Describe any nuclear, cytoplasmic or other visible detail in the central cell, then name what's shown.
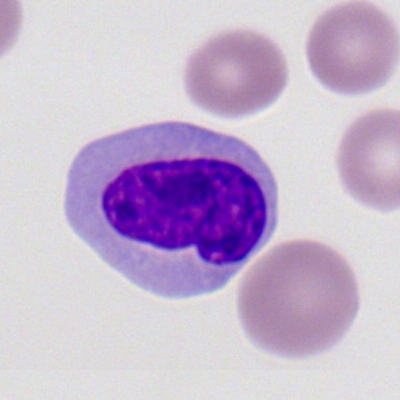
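In the nucleus, the chromatin is dense, dark purple and coarsely clumped, and no nucleoli can be seen. The cytoplasm is a pale greyish blue and shows no visible granules. This cell is an erythroblast.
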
